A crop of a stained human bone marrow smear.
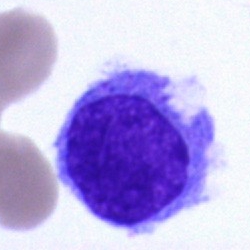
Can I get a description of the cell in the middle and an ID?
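Notice first how much of this cell the nucleus takes up: it fills most of it, leaving only a narrow rim of cytoplasm. That rim is wider on the upper right than on the lower left. Along the top and upper right, the cell border looks ragged and frayed. The chromatin stains deep purple, with a finely mottled texture. So what we have here is a blast.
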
